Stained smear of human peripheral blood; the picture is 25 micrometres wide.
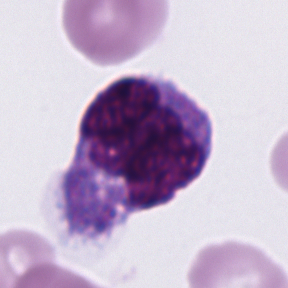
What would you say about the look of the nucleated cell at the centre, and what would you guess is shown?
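Folded, with grooves dividing it into several bulging lobes, the nucleus occupies the upper right part of the cell. No nucleoli are visible in it. The cytoplasm is pale lilac-blue. The cell is a monocyte.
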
